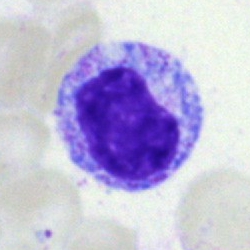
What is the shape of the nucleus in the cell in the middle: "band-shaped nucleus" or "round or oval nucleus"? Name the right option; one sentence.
A single compact round or oval mass makes up the nucleus.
